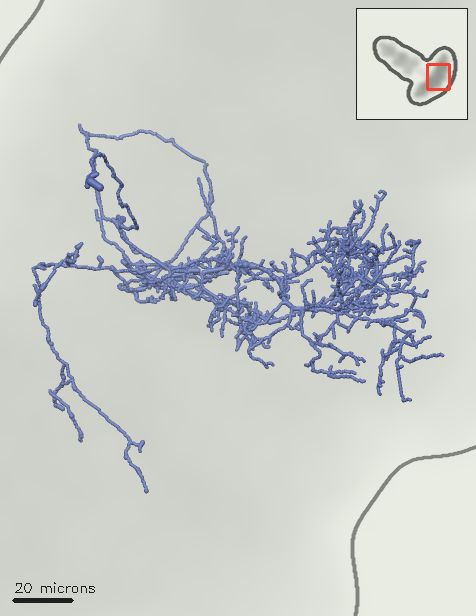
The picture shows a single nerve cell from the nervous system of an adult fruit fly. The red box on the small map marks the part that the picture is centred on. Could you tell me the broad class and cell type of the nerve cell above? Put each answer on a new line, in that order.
central-brain intrinsic neuron
VES054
